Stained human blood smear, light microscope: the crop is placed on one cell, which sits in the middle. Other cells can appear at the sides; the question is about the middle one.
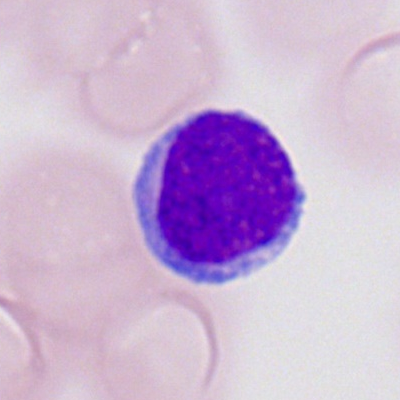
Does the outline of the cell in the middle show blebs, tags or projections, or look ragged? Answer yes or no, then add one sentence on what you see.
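No. The cell has a round, smooth outline.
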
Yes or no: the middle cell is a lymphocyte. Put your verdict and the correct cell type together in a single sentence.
Yes, the cell centred in this crop is a lymphocyte.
